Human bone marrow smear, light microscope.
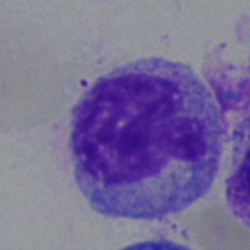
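Monocyte at the centre of a stained bone marrow smear. First, the nucleus of this monocyte: large, filling most of the cell. Next, its chromatin: deep purple and patchy, with lighter spots scattered through it. Last, the cytoplasm: pale greyish-blue, with its widest band lying below the nucleus at the bottom of the cell.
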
